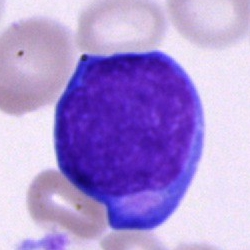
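Blast with deep, intense blue cytoplasm. See how it thins to a rim at the top and left and widens at the bottom, where a pale pinkish clear zone sits just below the nucleus. Its chromatin is finely granular, with no coarse clumps.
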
